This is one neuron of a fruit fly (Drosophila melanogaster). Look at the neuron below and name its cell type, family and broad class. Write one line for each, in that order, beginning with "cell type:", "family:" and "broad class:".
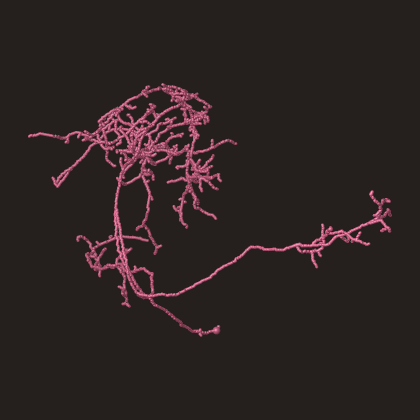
cell type: CRE080_b
family: hemilineage DM1_antero_dorsal
broad class: central-brain intrinsic neuron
